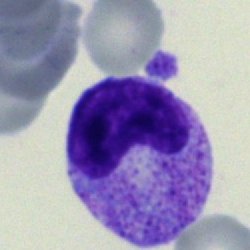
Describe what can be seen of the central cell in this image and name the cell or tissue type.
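Here the outline strikes me as oval and smooth. The nucleus is kidney-shaped, its indentation facing downward, and it sits in the upper part of the cell. Cytoplasm appears abundant and pale lilac. It is a metamyelocyte.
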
